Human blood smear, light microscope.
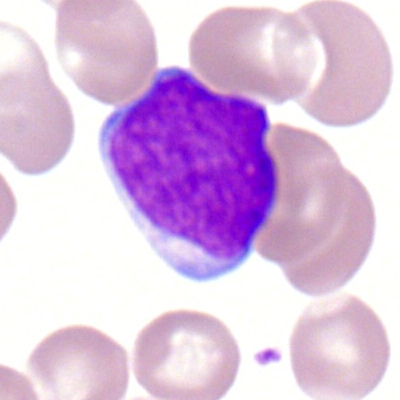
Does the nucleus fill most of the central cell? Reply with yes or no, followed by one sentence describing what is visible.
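Yes. The nucleus fills most of the cell.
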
